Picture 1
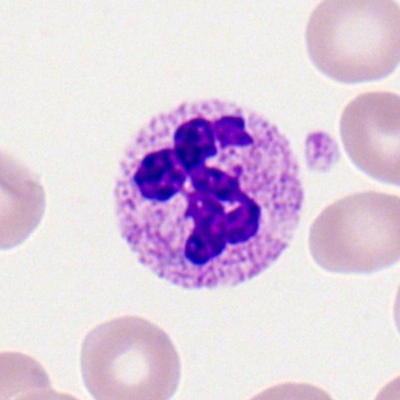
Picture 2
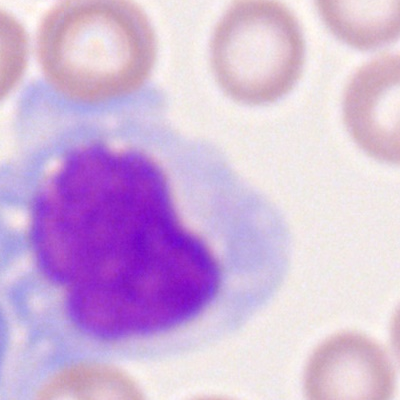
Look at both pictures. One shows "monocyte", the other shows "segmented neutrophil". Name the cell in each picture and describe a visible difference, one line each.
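In picture 1 we see a segmented neutrophil: Fine pinkish-purple granules are scattered evenly through the cytoplasm.
In picture 2 we see a monocyte: No distinct granules can be seen in the cytoplasm.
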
